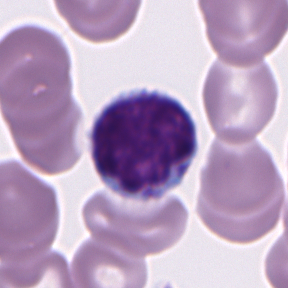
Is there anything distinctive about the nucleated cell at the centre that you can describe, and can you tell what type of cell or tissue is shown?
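Chromatin first: dark purple and coarsely clumped. Nucleoli: none visible in the nucleus. Cytoplasm next: pale blue, with no granules to be seen. The cell is a typical lymphocyte.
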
